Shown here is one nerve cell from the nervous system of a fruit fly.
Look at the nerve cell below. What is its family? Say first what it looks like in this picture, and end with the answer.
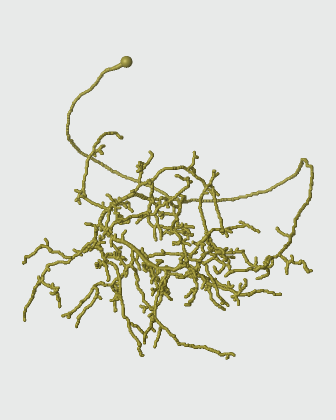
Its cell body lies at the top of the picture. The picture shows dozens of branch ends. Its broad class is nerve-cord intrinsic neuron. Its family is hemilineage 19B.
